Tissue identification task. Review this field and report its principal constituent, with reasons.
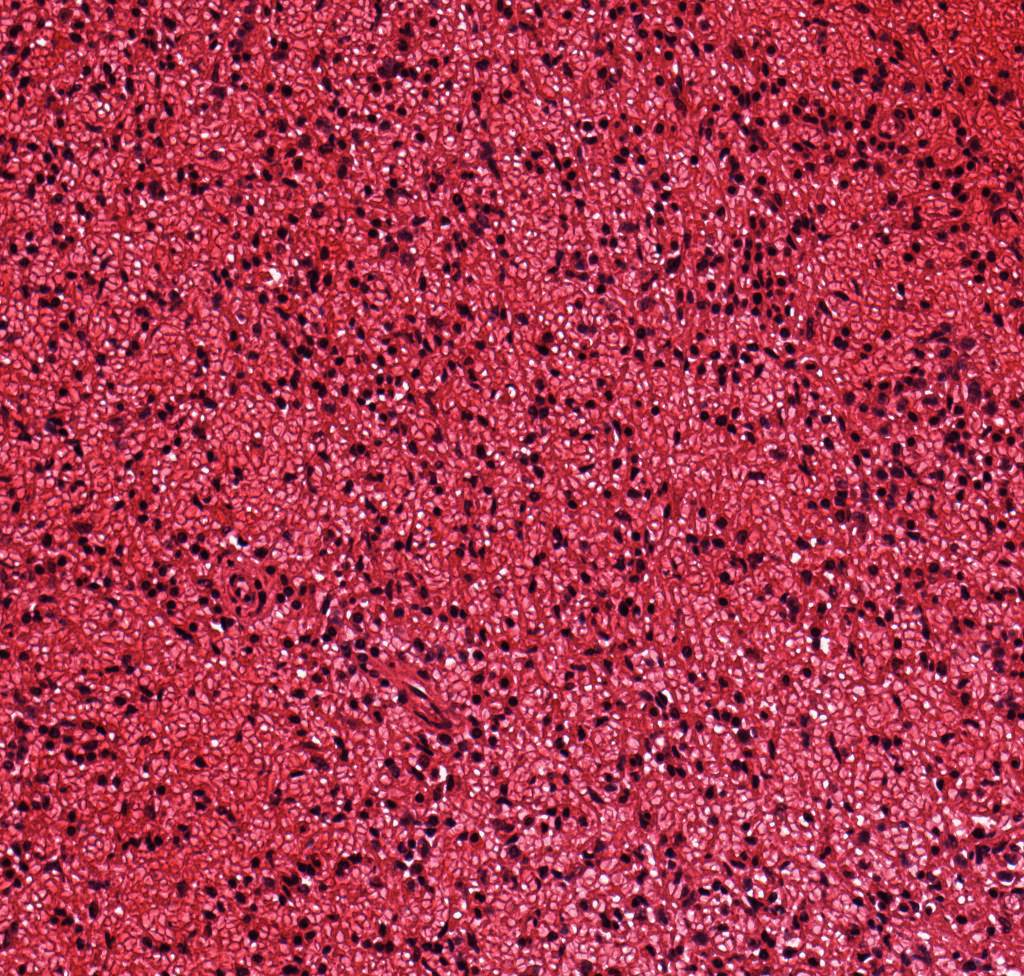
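Shown is red pulp of the spleen. Between evenly scattered small, dark, round to oval nuclei lies a finely vacuolated, bubbly pink meshwork.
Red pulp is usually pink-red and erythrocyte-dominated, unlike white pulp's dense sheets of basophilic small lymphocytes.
The field is one diffuse sheet without glands or lobules; strong oversaturation of the stain casts it all intense red-magenta.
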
